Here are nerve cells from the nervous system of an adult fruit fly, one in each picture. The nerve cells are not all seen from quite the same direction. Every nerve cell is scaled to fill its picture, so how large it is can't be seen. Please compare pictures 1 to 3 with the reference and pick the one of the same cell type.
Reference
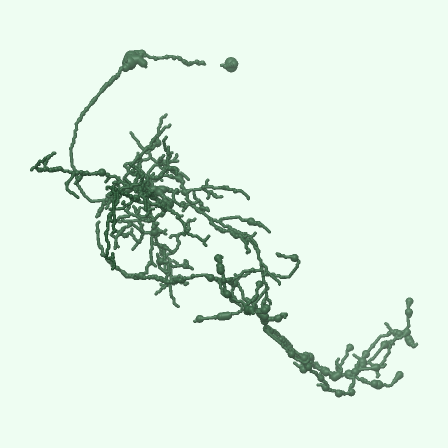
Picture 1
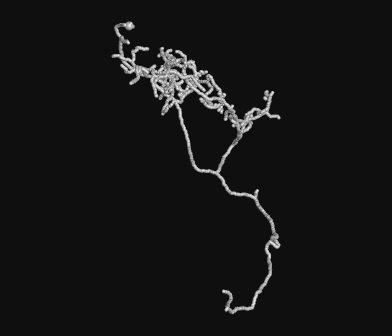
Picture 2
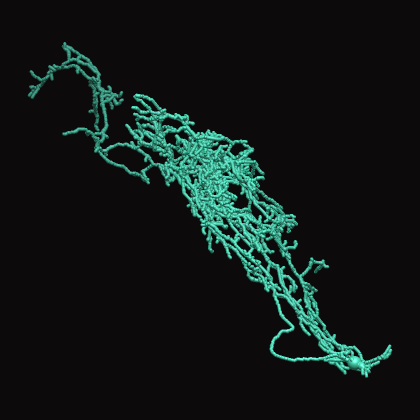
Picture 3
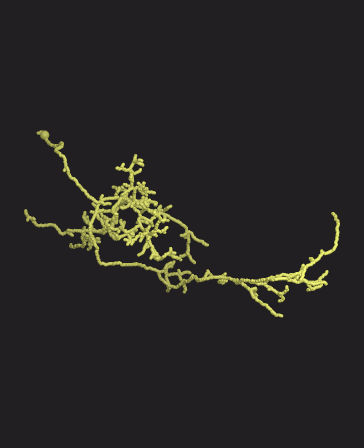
Picture 3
